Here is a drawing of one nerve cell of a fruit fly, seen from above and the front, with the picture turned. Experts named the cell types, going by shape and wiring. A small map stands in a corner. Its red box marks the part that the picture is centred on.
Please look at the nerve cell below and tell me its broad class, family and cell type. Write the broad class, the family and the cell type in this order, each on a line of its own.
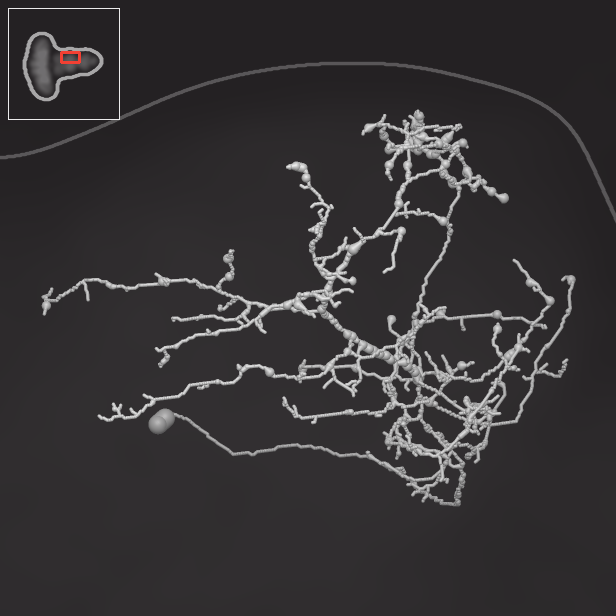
nerve-cord intrinsic neuron
hemilineage 04B
IN04B081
